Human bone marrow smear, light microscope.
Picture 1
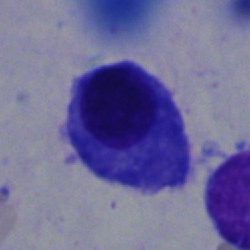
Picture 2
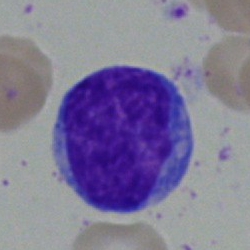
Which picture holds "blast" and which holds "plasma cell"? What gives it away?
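Picture 1: plasma cell. Picture 2: blast. Outline: picture 1 oval, edge slightly ragged; picture 2 round and smooth. Nucleus, picture 1: off-centre, toward the upper left.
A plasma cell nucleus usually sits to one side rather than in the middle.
Cytoplasm, picture 1: deep blue, widest below and to the right of the nucleus.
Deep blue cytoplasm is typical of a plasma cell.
Cytoplasm, picture 2: blue, a narrow rim, widest on the right side.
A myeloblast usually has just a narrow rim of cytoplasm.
Chromatin: picture 1 dark purple and dense; picture 2 purple, finely mottled. Granules: no distinct ones in picture 1, none in picture 2. Vacuoles, picture 2: none.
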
